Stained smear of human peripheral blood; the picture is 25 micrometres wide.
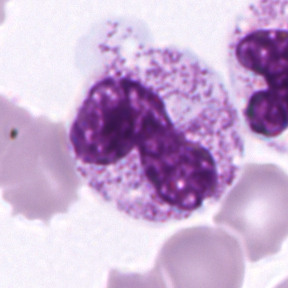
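Band neutrophil at the centre of this blood smear: see how its two nuclear lobes are joined by a broad band, lying on a diagonal from upper left to lower right. The chromatin is dark purple and coarsely clumped, and the widest rim of cytoplasm sits on the upper right side of the nucleus.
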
